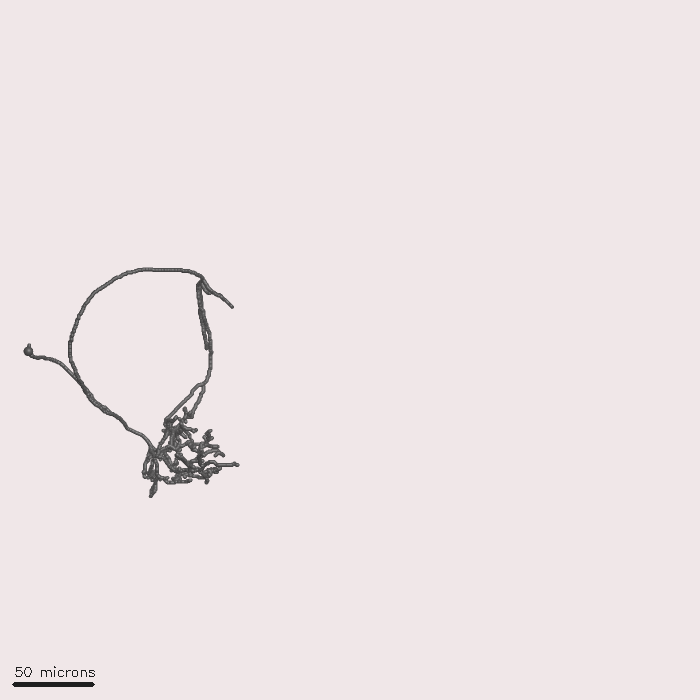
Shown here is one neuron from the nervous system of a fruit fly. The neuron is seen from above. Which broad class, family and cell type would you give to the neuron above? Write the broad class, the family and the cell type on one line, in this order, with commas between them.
central-brain intrinsic neuron, hemilineage SLPa&l1_lateral, PLP037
